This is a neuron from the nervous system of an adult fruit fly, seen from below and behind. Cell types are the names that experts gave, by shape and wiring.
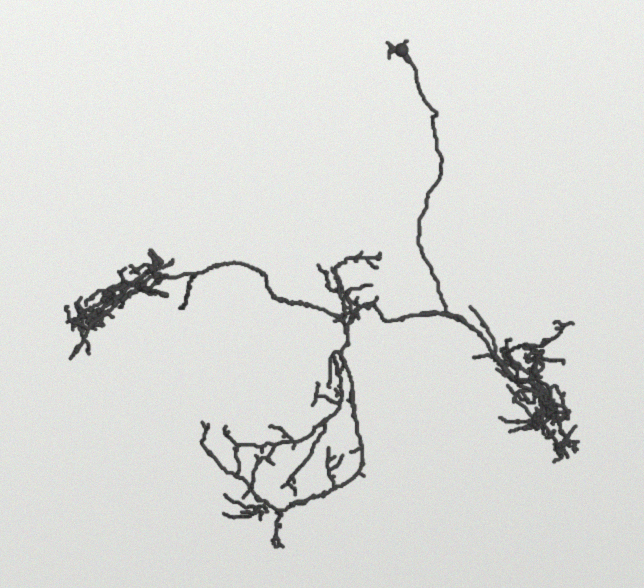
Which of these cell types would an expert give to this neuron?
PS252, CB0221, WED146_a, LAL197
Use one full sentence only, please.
Under the cell type LAL197 falls this neuron.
